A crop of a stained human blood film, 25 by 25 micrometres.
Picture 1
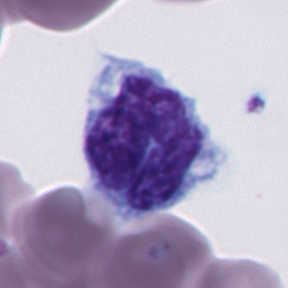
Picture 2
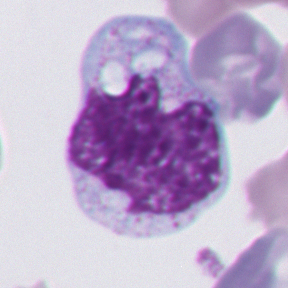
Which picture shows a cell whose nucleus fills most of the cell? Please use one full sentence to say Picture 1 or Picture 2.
It is in picture 1 that the cytoplasm of the cell is scant.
